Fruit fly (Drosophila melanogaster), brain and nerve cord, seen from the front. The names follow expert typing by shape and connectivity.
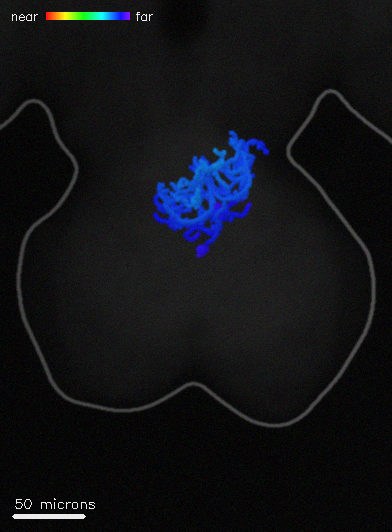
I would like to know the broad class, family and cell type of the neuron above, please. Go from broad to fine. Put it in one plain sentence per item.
A nerve-cord intrinsic neuron of hemilineage 00A, type IN00A033.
